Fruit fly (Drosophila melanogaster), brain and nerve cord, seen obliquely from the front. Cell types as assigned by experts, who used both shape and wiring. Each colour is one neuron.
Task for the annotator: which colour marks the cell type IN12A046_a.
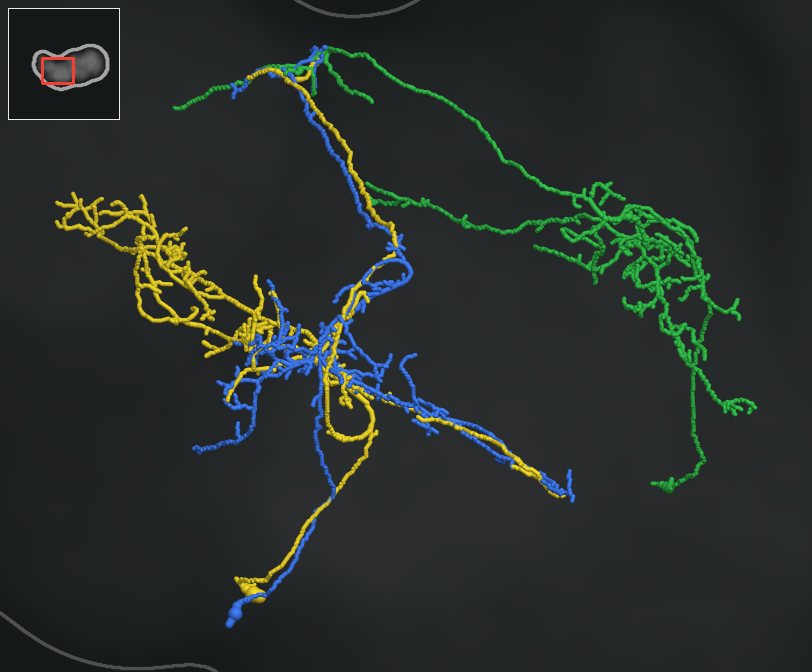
green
